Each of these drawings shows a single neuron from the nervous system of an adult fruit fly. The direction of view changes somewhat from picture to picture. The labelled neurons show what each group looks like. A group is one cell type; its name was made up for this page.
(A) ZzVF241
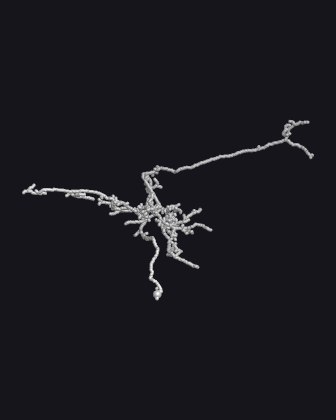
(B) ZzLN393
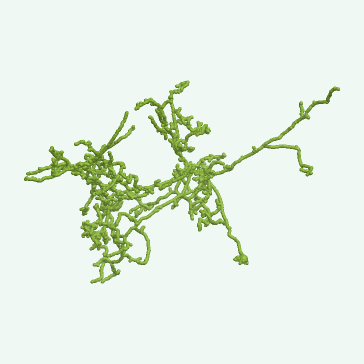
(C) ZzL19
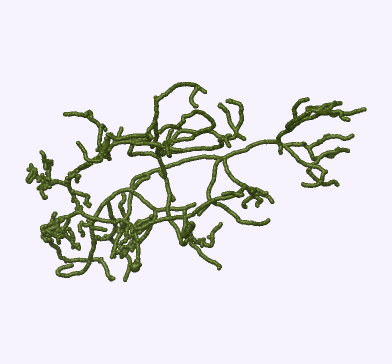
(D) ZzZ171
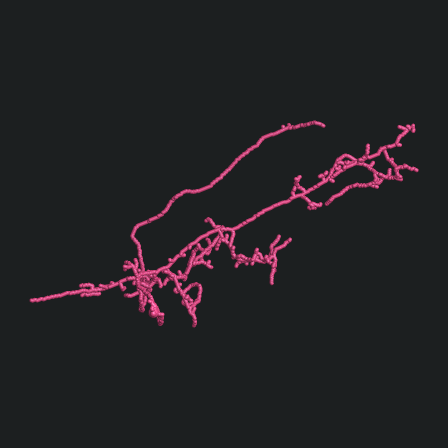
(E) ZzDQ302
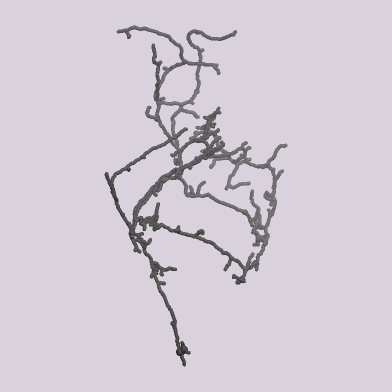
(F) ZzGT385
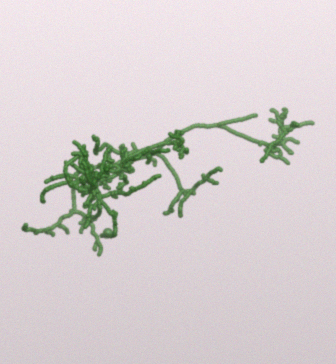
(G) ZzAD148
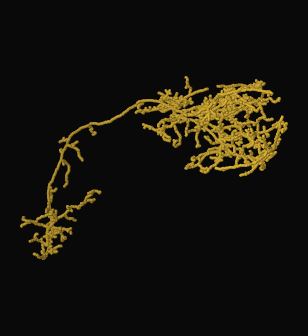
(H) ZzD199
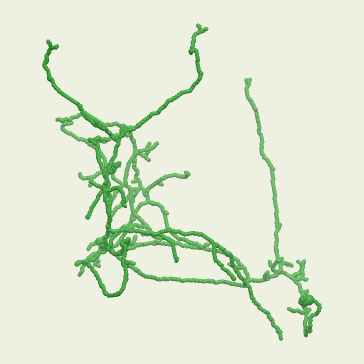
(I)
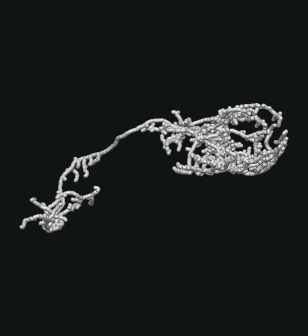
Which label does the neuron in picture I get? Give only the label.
ZzAD148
